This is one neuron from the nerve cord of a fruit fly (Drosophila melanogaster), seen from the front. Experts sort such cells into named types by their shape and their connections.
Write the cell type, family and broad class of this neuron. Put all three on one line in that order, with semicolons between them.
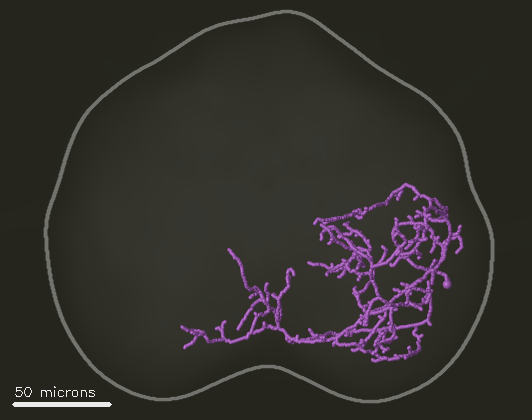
IN03A051; hemilineage 03A; nerve-cord intrinsic neuron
